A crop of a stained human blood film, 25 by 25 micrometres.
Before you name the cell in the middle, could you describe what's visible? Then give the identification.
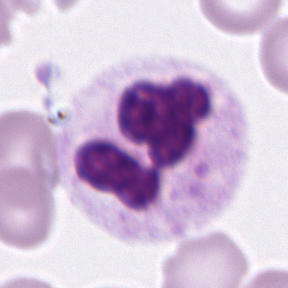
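The nucleus is divided into separate lobes joined by narrow parts, and its chromatin is dark purple and coarsely clumped. The cytoplasm is plentiful and pale pinkish-lilac, filled with fine lilac granules. The cell is a segmented neutrophil.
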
